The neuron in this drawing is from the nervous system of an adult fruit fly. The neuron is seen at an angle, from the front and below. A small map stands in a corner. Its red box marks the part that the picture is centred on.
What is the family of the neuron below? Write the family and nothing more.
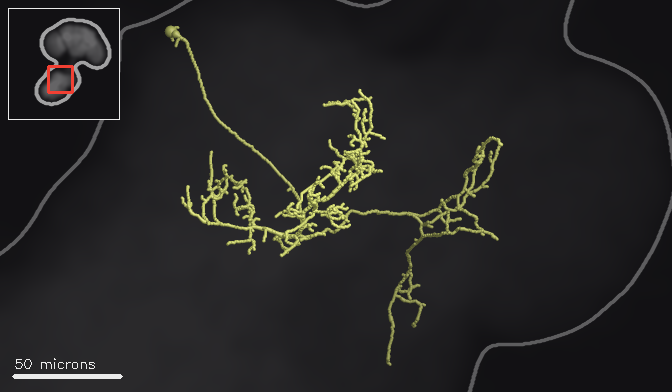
hemilineage 23B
